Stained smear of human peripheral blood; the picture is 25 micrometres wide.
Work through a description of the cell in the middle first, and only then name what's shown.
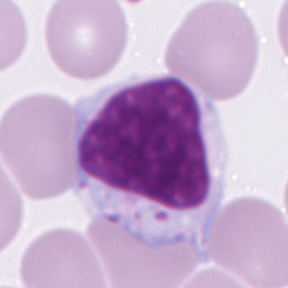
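No nucleoli show in the nucleus, which sits toward the top, with most of the cytoplasm lying below. Down there I see a few small reddish-purple granules. The outline is irregular, with a small projection at the lower right. I'd call this a large granular lymphocyte.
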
